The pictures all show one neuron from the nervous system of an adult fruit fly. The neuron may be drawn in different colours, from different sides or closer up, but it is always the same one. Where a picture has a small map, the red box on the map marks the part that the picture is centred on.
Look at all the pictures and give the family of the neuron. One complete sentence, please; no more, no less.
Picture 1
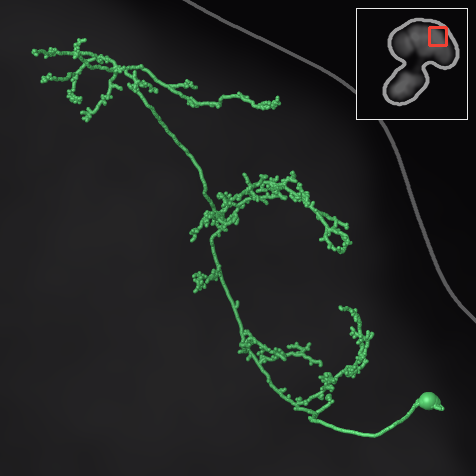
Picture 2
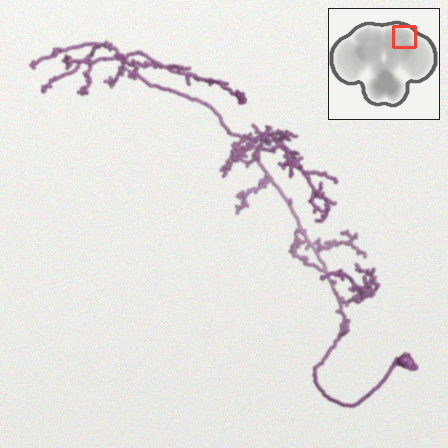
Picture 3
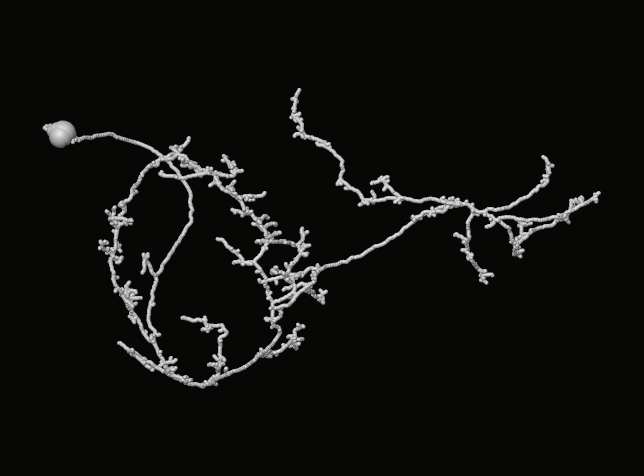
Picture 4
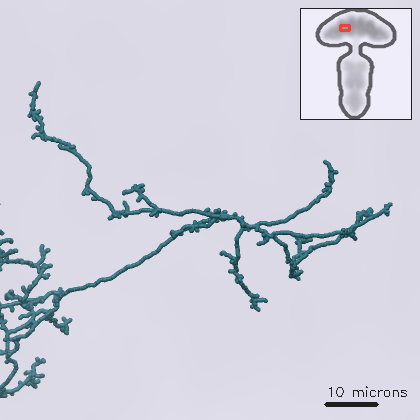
What the neuron belongs to is the family hemilineage LHa3.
